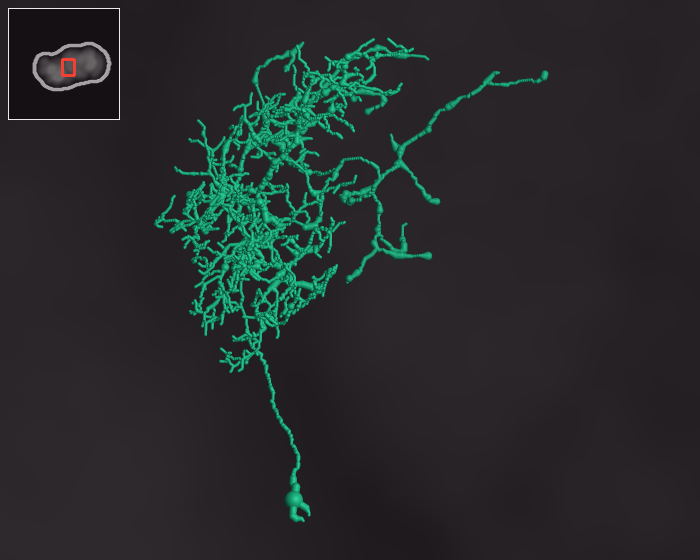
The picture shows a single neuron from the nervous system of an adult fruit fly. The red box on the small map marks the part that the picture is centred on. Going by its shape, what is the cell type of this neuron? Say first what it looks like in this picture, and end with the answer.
Its cell body lies at the bottom of the picture. More than a hundred branch ends can be seen. Its broad class is central-brain intrinsic neuron. It is of cell type CB2682.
